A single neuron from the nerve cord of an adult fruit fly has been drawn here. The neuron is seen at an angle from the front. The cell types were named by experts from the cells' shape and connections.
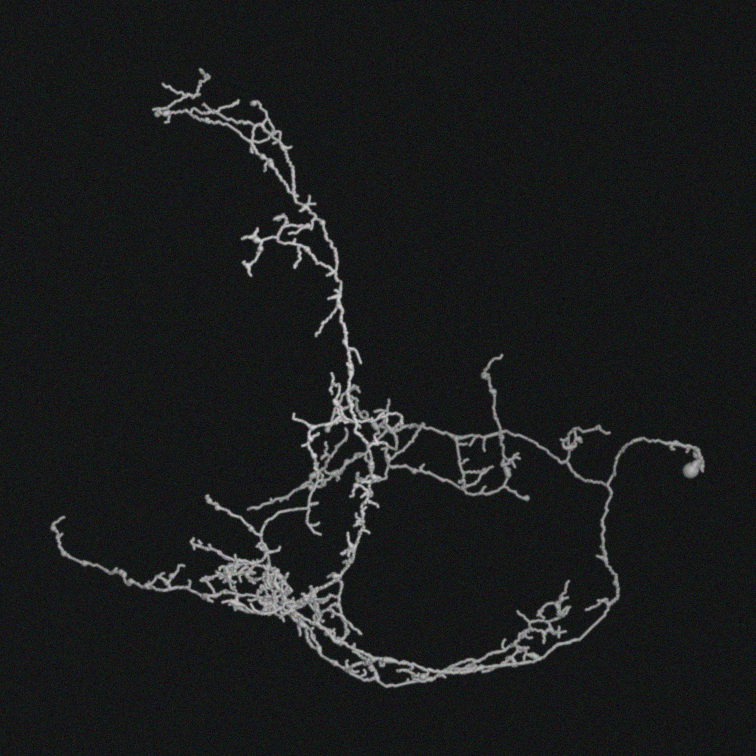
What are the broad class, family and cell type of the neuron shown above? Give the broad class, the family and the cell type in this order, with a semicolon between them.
nerve-cord intrinsic neuron; hemilineage 19A; IN19A056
